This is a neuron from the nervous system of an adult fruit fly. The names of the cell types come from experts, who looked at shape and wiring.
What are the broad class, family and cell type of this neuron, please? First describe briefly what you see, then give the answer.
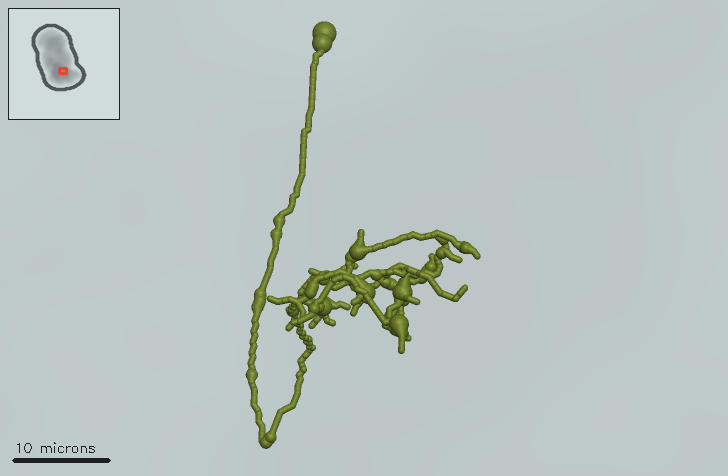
The cell body is at the top of the picture. By the scale bar it is about 45 microns tall in this view. Its broad class is optic-lobe intrinsic neuron. The family is Cm. Its cell type is Cm4.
